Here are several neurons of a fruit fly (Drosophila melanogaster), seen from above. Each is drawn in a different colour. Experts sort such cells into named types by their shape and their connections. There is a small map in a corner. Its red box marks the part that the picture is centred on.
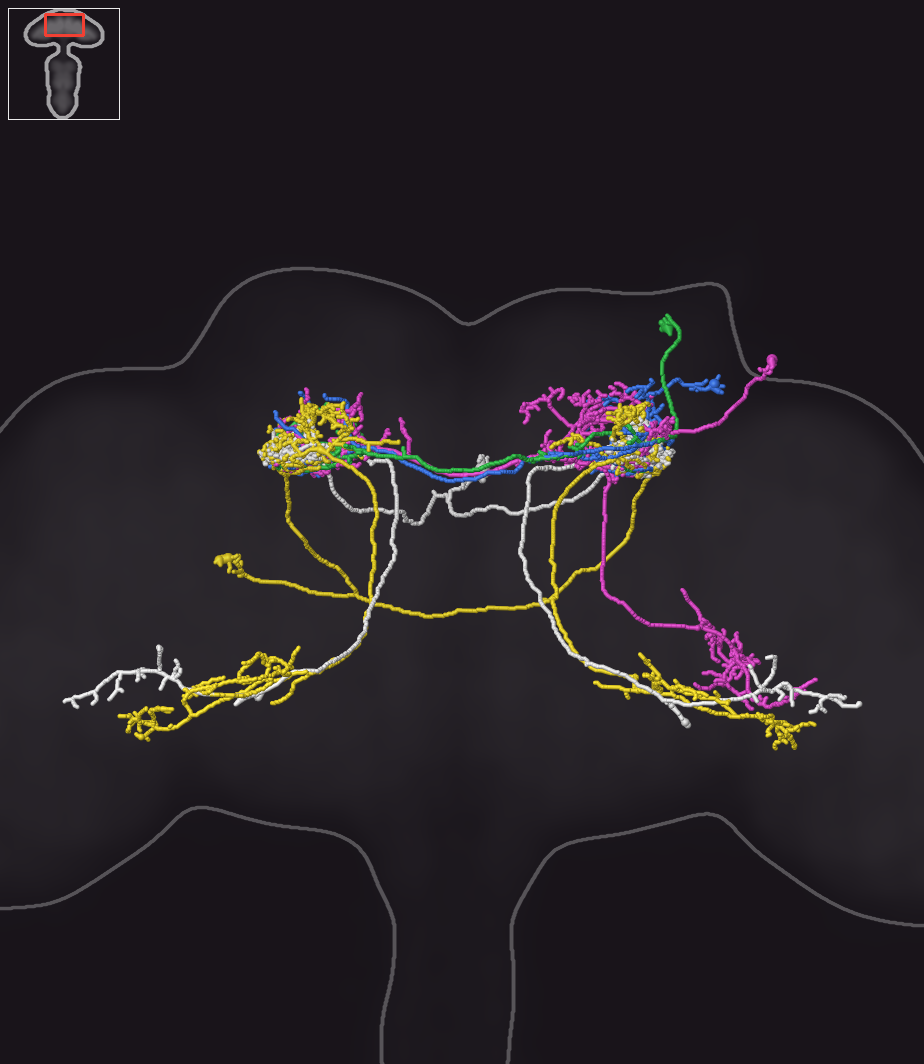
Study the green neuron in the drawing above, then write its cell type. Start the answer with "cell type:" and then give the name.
cell type: v2LN38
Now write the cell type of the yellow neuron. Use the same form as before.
cell type: VP1l+VP3_ilPN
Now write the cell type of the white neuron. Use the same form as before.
cell type: VP3+VP1l_ivPN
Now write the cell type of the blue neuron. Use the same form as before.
cell type: v2LN4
